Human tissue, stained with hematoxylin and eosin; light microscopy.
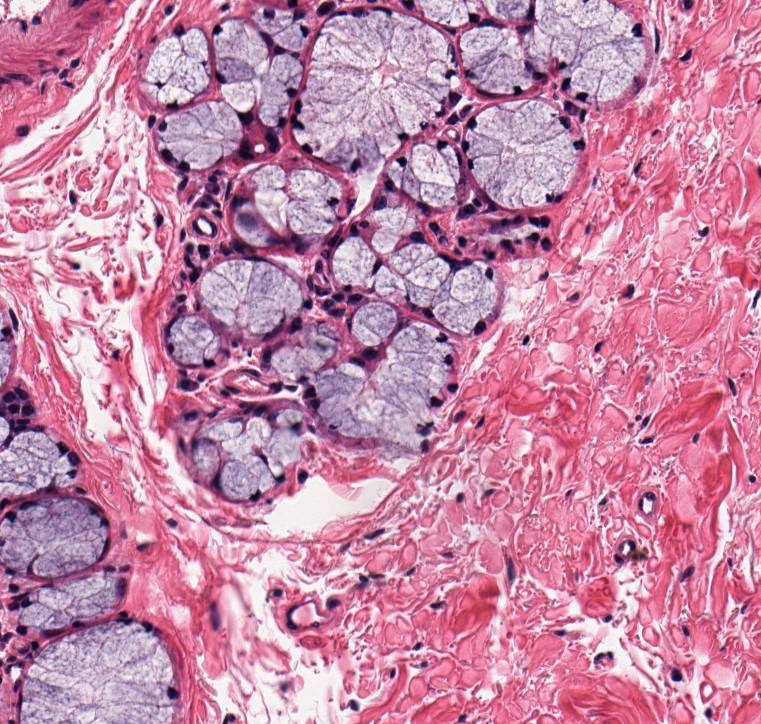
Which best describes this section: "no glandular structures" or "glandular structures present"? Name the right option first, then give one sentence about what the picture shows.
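Glandular structures present. Lobules of gland acini fill the upper left and centre of the field, with more acini along the left edge, while the right half is connective tissue.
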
